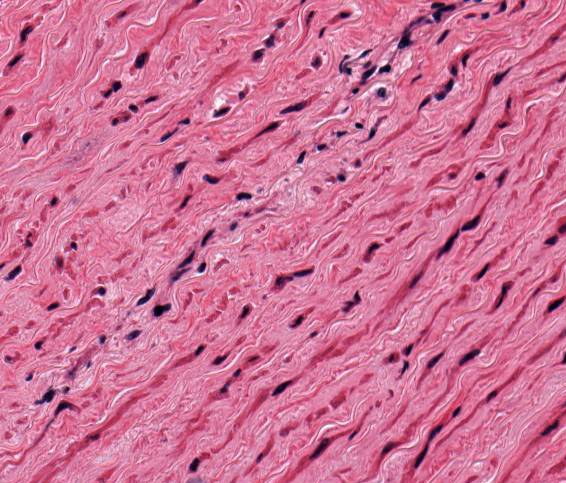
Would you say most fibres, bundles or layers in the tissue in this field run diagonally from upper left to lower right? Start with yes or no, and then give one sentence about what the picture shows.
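No. The pink fibres run in parallel diagonally from lower left to upper right.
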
